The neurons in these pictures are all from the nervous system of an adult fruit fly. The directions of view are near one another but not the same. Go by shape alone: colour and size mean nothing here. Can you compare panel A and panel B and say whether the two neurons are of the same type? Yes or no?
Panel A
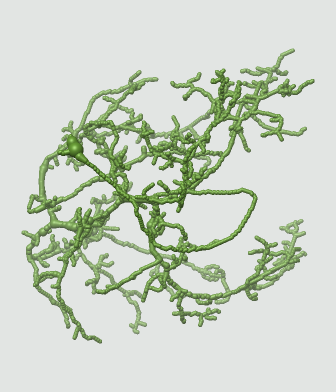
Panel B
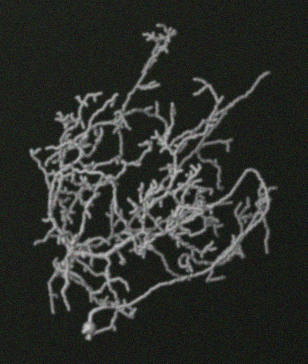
no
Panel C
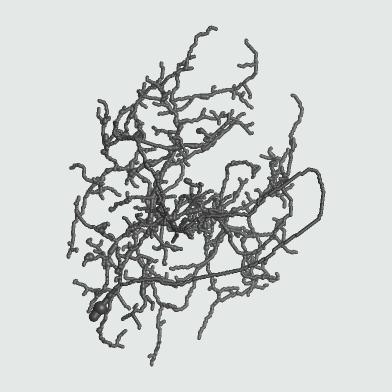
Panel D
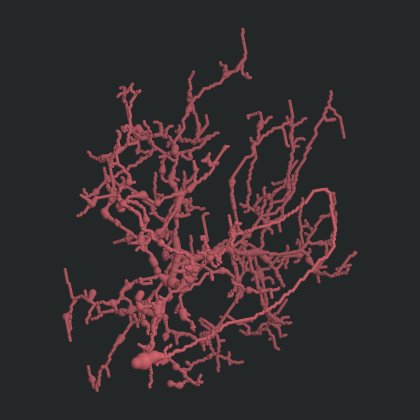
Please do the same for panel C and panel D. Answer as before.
yes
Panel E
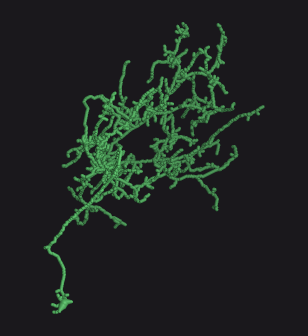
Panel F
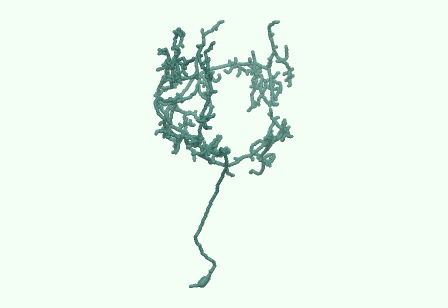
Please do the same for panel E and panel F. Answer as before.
no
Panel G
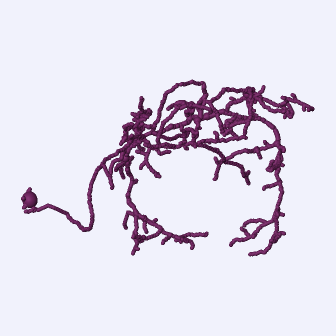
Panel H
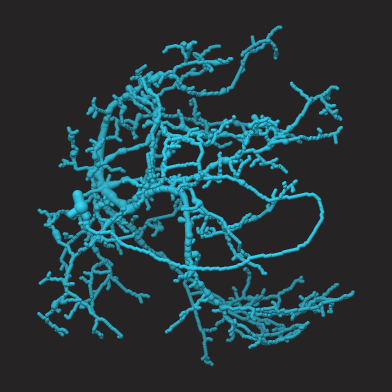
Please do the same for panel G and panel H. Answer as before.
yes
